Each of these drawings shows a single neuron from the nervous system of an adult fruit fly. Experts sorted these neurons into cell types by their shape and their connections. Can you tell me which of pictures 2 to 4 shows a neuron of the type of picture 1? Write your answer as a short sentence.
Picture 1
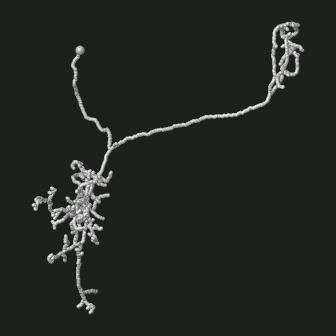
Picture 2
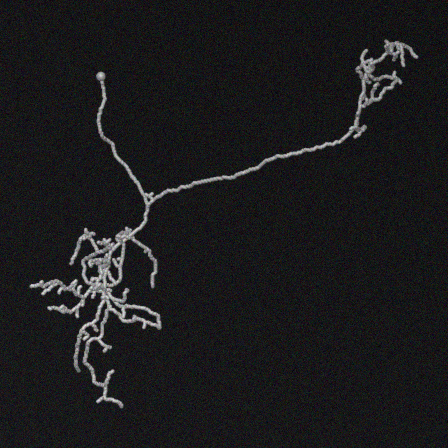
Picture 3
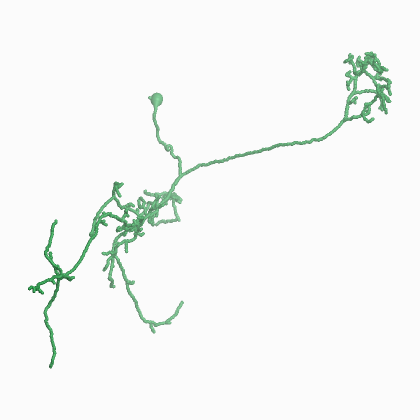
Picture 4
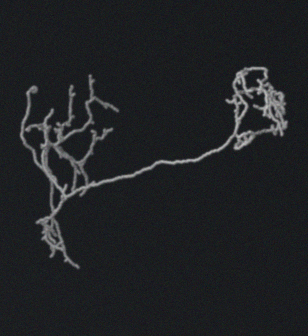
The neuron in picture 2 is of the same cell type.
